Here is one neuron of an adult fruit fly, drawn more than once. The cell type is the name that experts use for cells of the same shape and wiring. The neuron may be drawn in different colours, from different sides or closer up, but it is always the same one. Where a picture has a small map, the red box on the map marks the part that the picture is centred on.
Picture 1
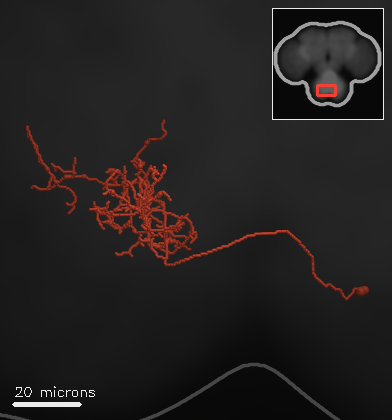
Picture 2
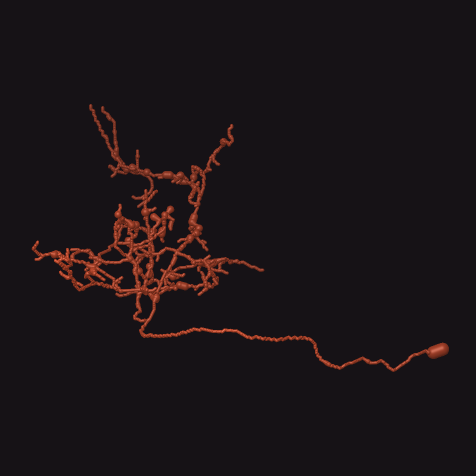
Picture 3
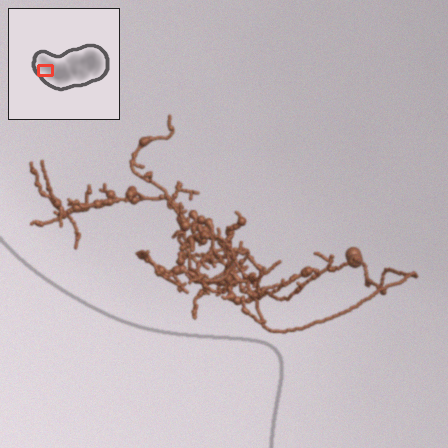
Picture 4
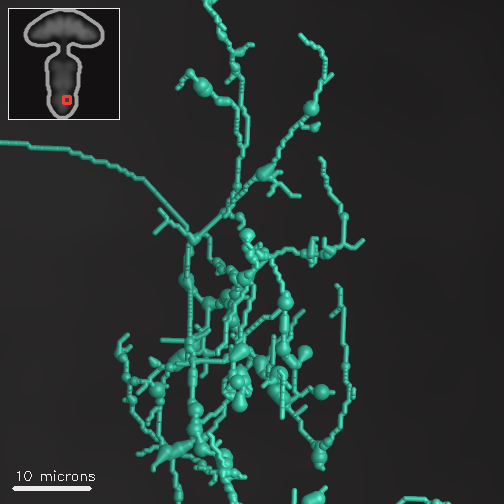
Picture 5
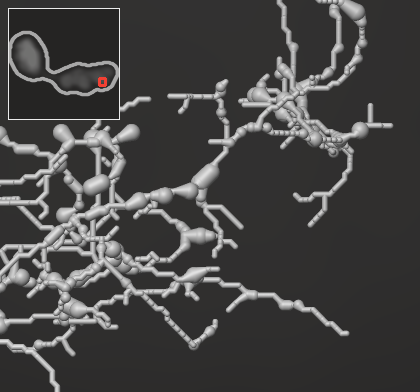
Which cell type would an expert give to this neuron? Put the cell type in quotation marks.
"IN14A097"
